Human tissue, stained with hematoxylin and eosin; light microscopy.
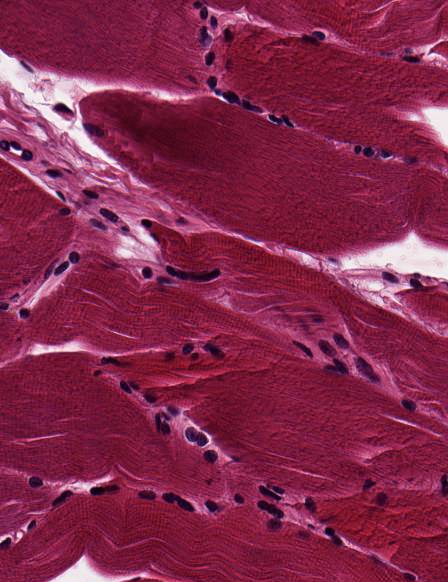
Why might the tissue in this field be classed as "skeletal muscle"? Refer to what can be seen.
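With skeletal muscle in mind, look at the fine cross-striations running across the fibres at right angles to their length.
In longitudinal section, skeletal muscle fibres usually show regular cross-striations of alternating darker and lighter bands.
The cross-striations here go with that. The nuclei are dark purple and elongated, lying along the fibres at their edges rather than in their centres. Between the fibres run thin strands of paler connective tissue with scattered nuclei, widest toward the upper left.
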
